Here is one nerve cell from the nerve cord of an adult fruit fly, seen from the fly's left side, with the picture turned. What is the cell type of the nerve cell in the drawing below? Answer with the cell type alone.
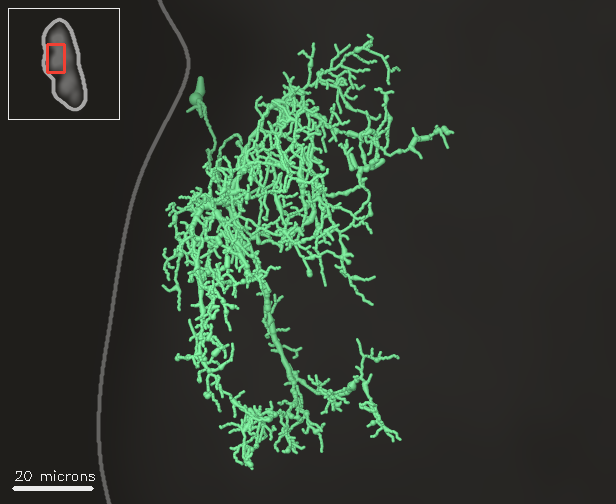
IN14A010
